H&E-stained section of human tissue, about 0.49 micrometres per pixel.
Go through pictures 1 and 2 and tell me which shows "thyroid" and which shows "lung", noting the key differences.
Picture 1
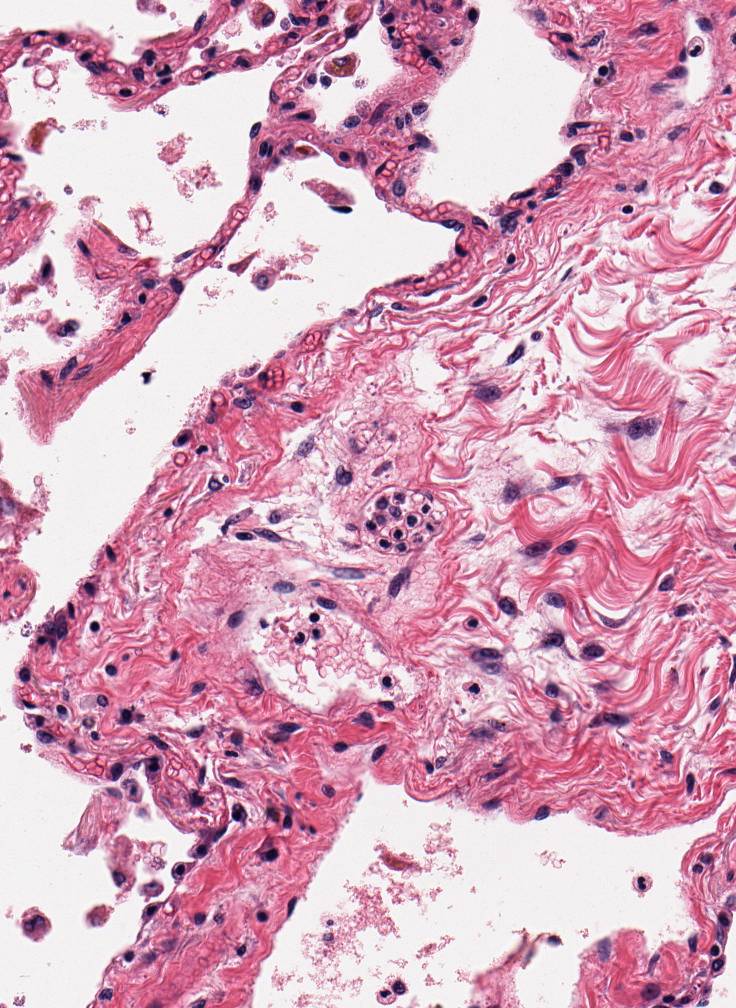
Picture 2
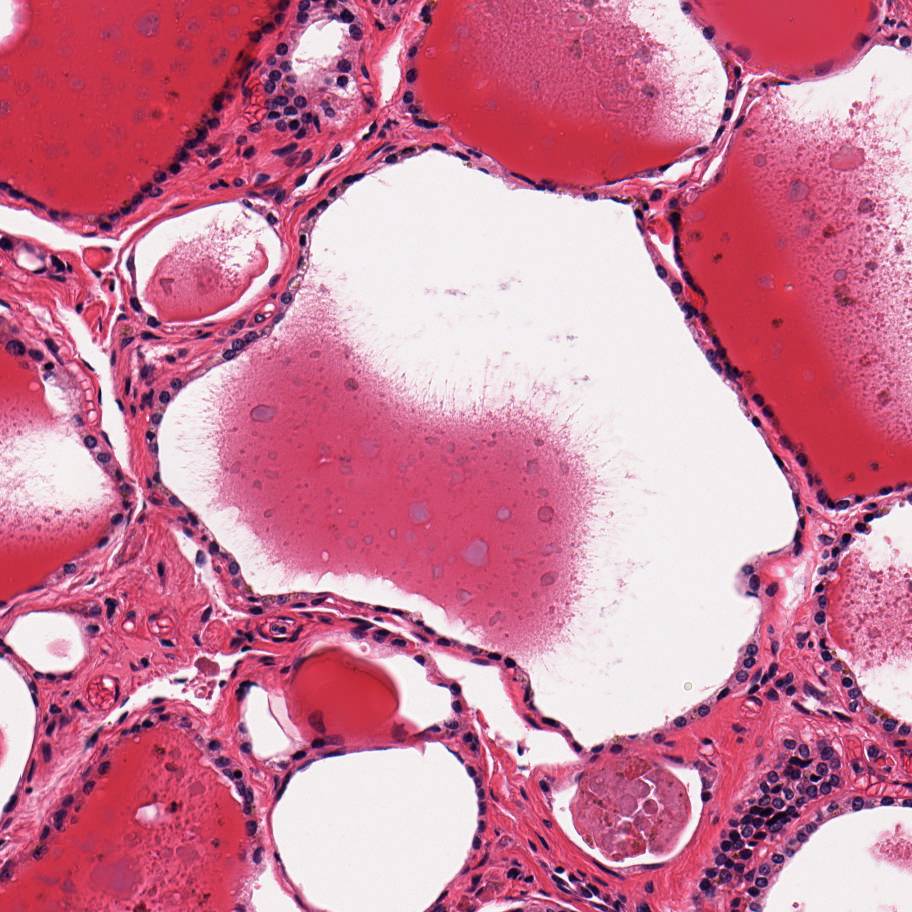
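So, the first one's lung and the second's thyroid. In the lung, a broad fibrous band runs from lower left to upper right, and near its centre a small round space holds a cluster of many cells with dark round nuclei.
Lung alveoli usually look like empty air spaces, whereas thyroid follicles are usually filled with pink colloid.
The thyroid's follicles are closely packed, rounded and widely varying in size, and most are full of homogeneous eosinophilic colloid. Their lining is a single layer of flattened to low cuboidal cells.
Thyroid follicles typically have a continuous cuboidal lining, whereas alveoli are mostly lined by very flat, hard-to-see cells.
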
